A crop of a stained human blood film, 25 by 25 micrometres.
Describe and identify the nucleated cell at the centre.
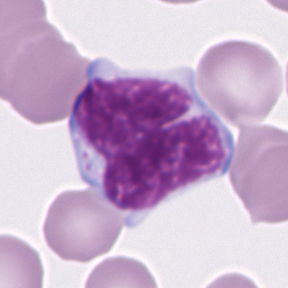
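The outline of this cell is angular, its fairly straight edges meeting at corners. A deep notch cuts into the nucleus from its upper right side, and no nucleolus is visible. The cytoplasm is widest on the left side of the nucleus. This is a large granular lymphocyte.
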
